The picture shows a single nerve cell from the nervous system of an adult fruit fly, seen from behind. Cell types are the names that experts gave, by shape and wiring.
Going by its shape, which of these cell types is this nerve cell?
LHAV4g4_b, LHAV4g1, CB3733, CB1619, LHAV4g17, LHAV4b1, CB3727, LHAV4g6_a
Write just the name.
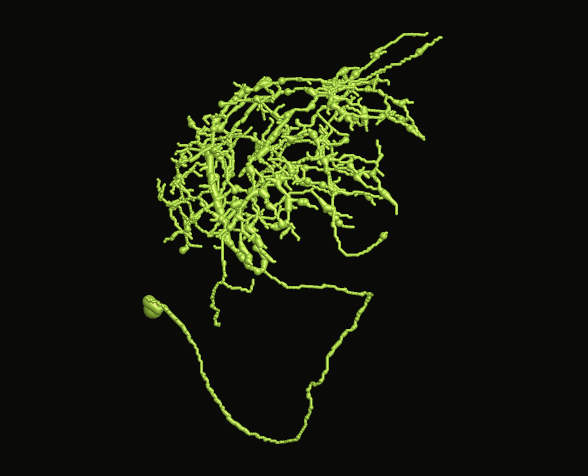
LHAV4g17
